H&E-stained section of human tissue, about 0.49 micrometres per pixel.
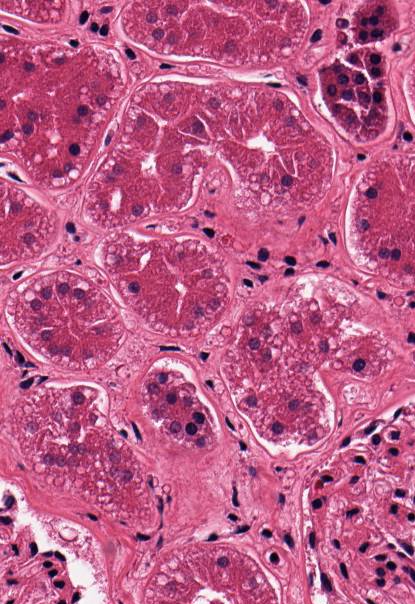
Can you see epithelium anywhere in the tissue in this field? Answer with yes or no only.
Yes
